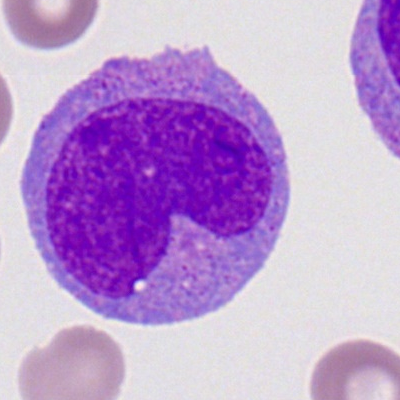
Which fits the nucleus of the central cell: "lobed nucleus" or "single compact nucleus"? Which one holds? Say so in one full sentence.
One compact round, oval or kidney-shaped mass makes up the nucleus.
